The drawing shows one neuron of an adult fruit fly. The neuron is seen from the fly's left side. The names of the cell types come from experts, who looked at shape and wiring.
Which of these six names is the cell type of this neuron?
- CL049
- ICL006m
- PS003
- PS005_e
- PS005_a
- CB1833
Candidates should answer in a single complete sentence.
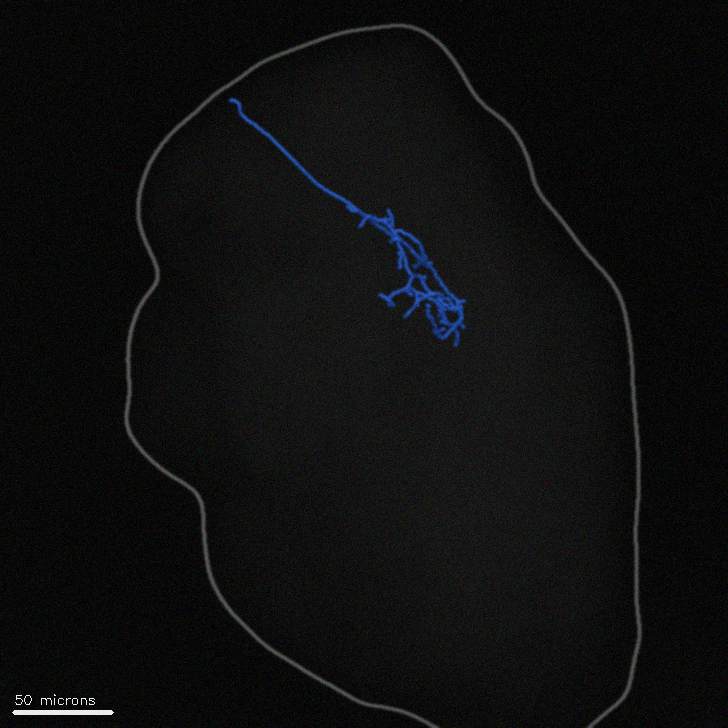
The neuron here is of the cell type CB1833.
